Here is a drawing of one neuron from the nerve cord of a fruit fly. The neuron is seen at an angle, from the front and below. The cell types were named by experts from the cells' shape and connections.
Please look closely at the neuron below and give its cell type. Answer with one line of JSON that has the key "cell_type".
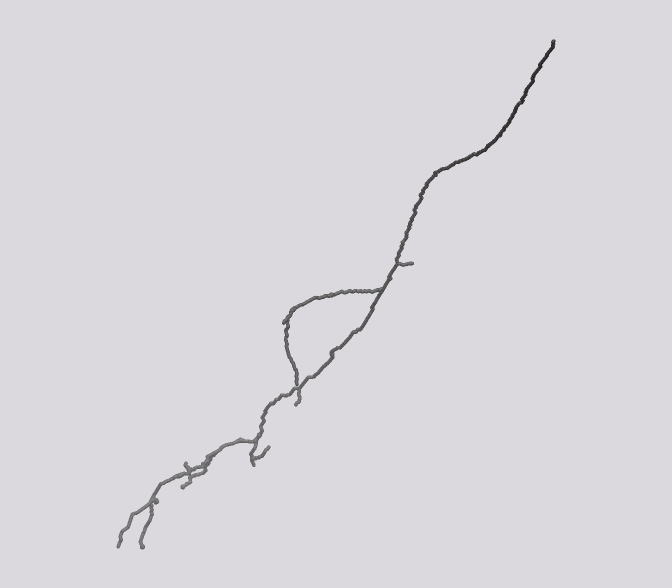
{"cell_type": "DNg106"}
